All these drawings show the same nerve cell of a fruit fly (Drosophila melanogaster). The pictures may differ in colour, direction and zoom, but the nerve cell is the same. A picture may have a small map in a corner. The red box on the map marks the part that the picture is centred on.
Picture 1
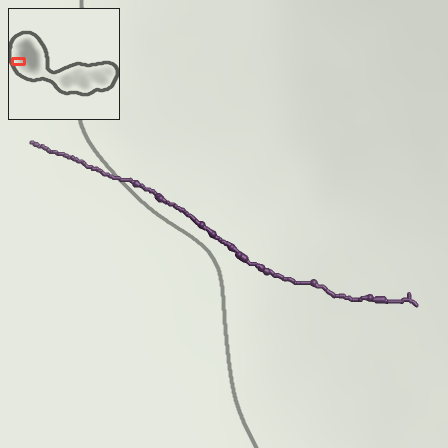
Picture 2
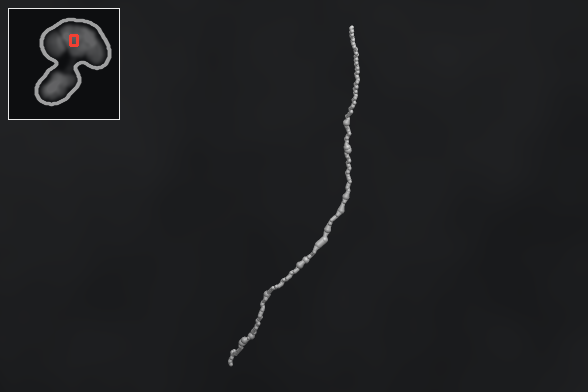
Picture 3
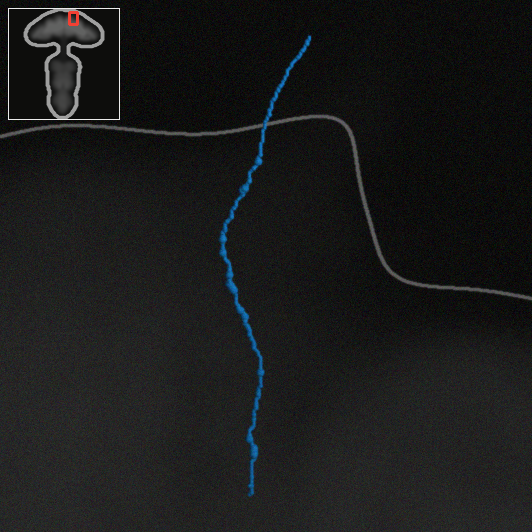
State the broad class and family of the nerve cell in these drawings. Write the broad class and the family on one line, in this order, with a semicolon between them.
sensory neuron entering the brain; class mechanosensory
